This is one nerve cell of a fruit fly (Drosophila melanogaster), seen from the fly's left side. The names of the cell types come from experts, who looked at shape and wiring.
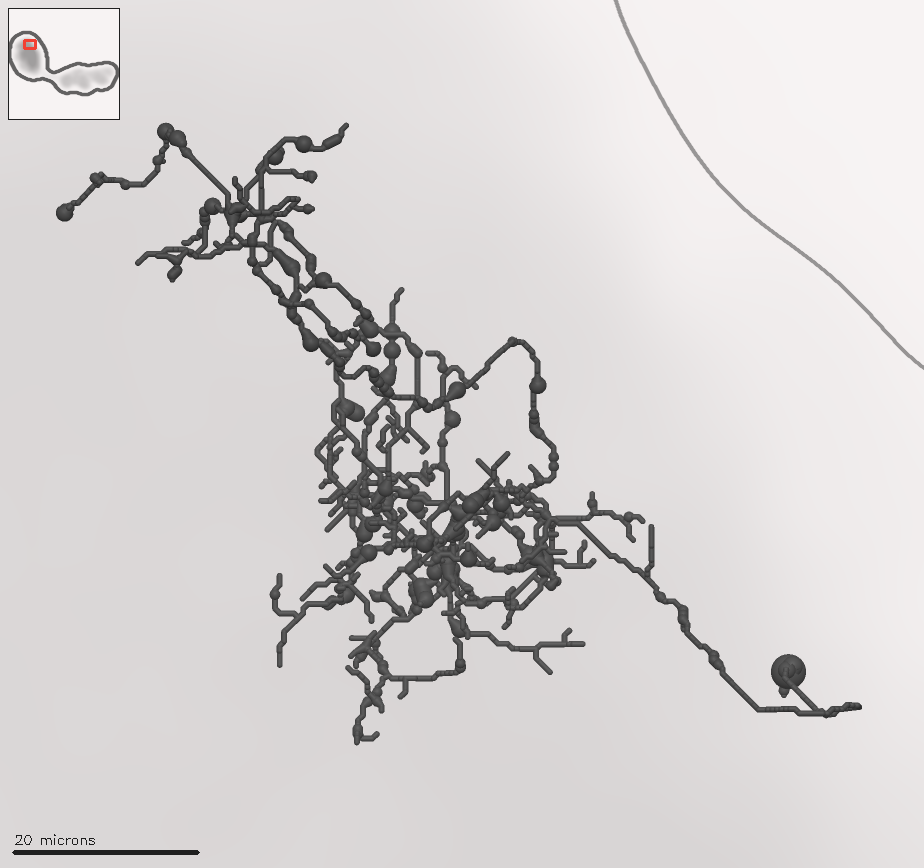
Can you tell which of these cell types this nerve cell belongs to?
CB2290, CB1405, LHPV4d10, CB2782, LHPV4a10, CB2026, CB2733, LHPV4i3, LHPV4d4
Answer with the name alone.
LHPV4d10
